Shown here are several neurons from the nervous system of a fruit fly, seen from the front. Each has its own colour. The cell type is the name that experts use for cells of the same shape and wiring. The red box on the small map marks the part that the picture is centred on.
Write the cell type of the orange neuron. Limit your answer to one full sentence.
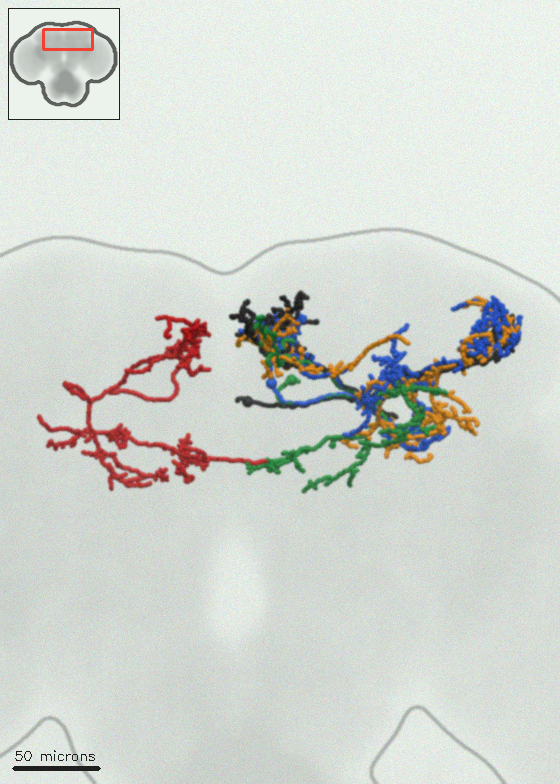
This neuron is classified under the cell type SMP315.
